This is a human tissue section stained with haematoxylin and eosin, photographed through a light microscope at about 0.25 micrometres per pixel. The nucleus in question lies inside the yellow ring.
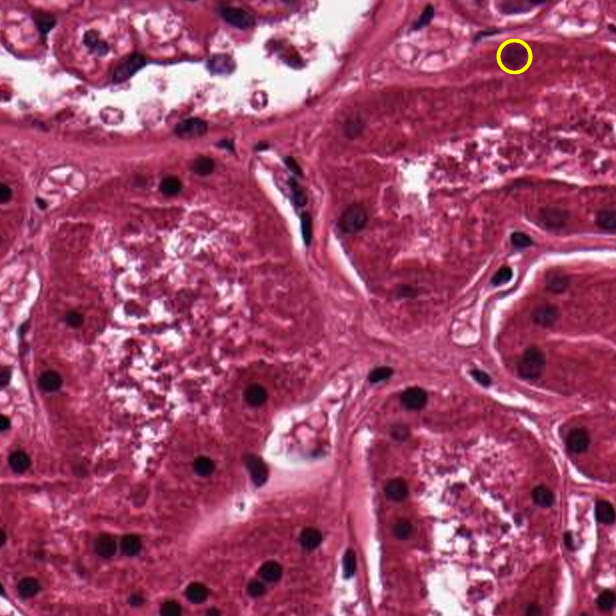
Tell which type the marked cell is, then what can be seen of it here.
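It is a proximal tubule cell. The nucleus is roundish and blurred, a paler, less crisp purple than the sharply dark nuclei in the neighbouring structure just above it. The cell lies at the outer edge of a tubule, with its nucleus close to the thin pink band that separates this tubule from the structure above. No clear border separates this cell from its neighbours; its cytoplasm runs on into that of the adjoining lining cells.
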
